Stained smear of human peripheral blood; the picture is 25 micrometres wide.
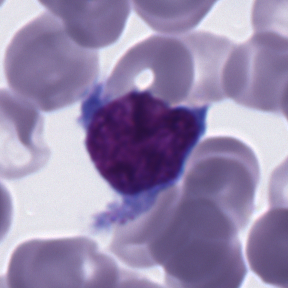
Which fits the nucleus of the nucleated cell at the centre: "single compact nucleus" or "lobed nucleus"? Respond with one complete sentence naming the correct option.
Round, oval or kidney-shaped, the nucleus of this cell is one compact undivided mass.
